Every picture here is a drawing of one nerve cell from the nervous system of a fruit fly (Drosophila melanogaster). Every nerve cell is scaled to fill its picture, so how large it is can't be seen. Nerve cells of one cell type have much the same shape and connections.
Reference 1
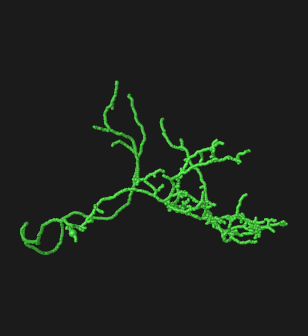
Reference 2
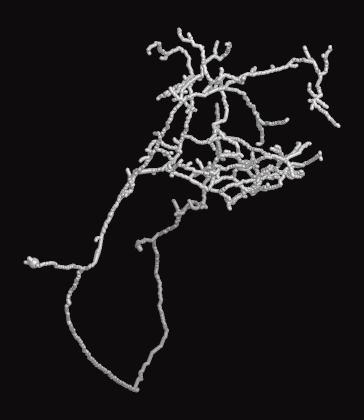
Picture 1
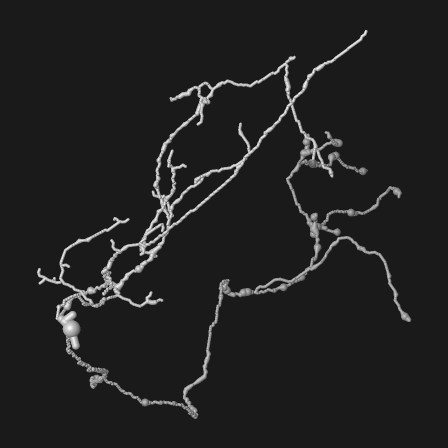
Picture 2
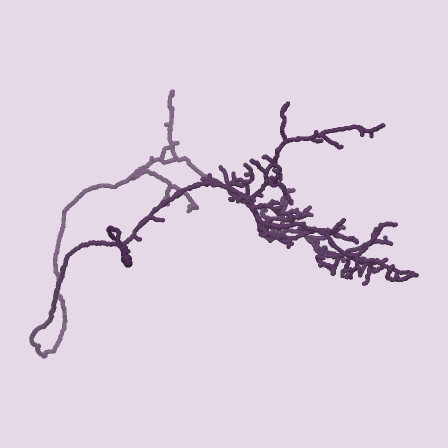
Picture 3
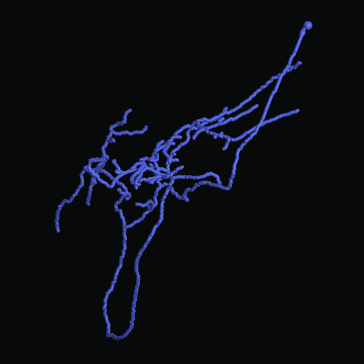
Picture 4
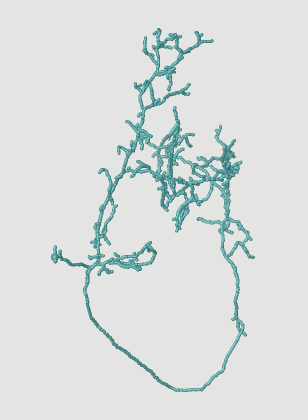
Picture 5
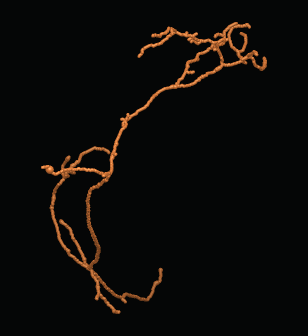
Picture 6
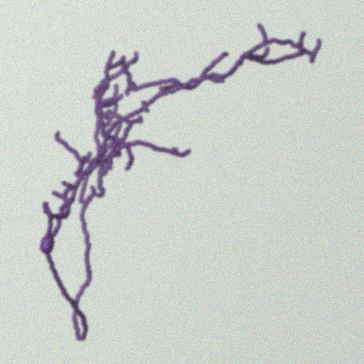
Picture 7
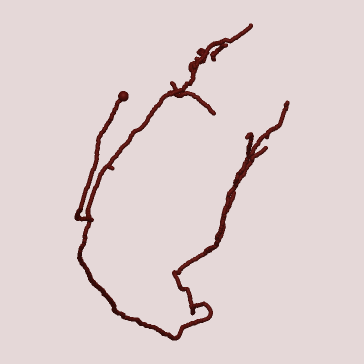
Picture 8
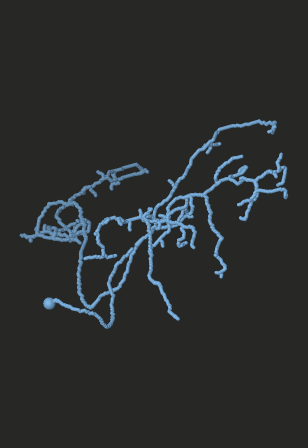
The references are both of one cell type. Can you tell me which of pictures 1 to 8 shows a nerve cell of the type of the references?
Picture 2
